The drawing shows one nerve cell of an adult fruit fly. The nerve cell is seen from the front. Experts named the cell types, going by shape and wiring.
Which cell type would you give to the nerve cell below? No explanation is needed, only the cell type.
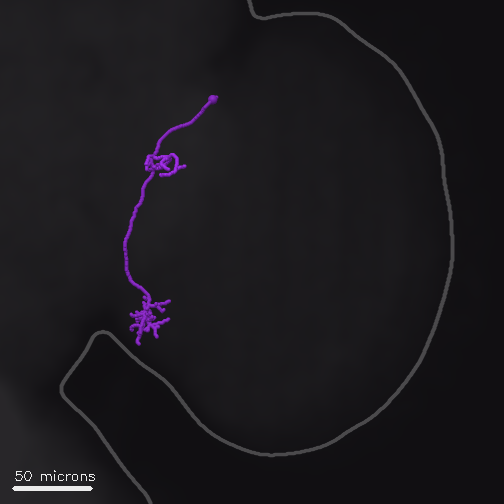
LC18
